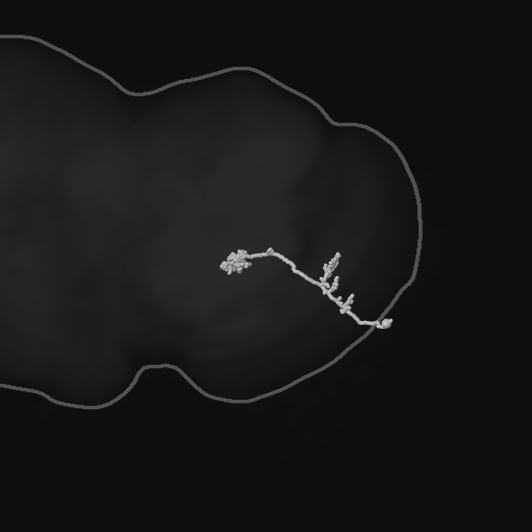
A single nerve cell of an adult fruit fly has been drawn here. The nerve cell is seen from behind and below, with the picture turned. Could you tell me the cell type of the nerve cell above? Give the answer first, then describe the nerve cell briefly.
It is of cell type TmY21. Its broad class is optic-lobe intrinsic neuron. The cell body can be seen on the right of the picture. As drawn here it is wider than it is tall.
